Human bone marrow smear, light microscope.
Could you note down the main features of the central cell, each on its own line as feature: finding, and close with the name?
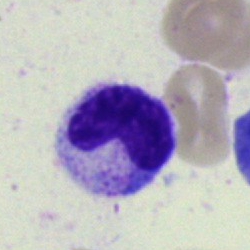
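Position: nucleus in the upper part of the cell
Indentation: on the lower side of the nucleus
Cytoplasm: pale lilac-blue
Granules: fine and purple, in the cytoplasm
Kind: band neutrophil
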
